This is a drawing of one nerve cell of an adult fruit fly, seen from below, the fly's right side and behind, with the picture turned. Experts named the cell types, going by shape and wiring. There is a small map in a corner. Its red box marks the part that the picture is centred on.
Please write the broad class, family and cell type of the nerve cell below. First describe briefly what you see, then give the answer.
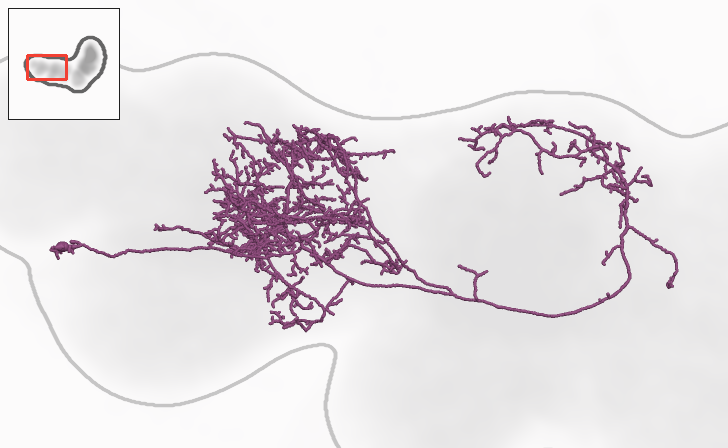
The picture shows dozens of branch ends. In this view it is more than twice as wide as it is tall. Its broad class is nerve-cord intrinsic neuron. Its family is hemilineage 05B. Its cell type is IN05B016.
